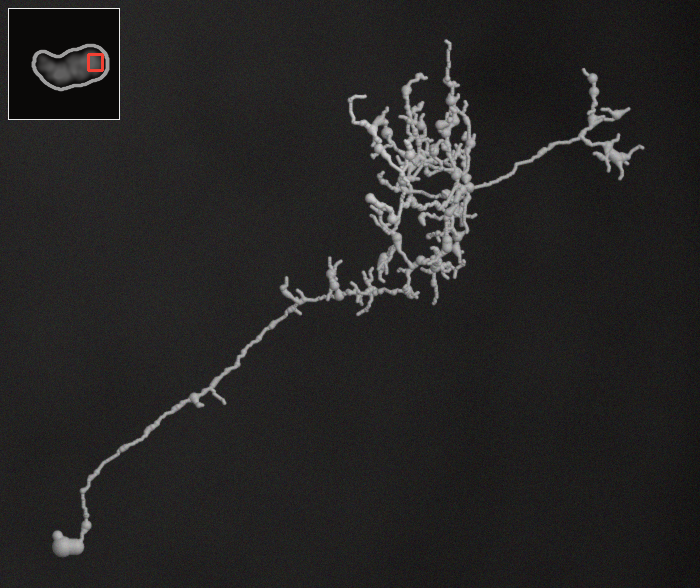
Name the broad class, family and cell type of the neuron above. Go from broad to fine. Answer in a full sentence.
An optic-lobe intrinsic neuron of the Y family, type Y11.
